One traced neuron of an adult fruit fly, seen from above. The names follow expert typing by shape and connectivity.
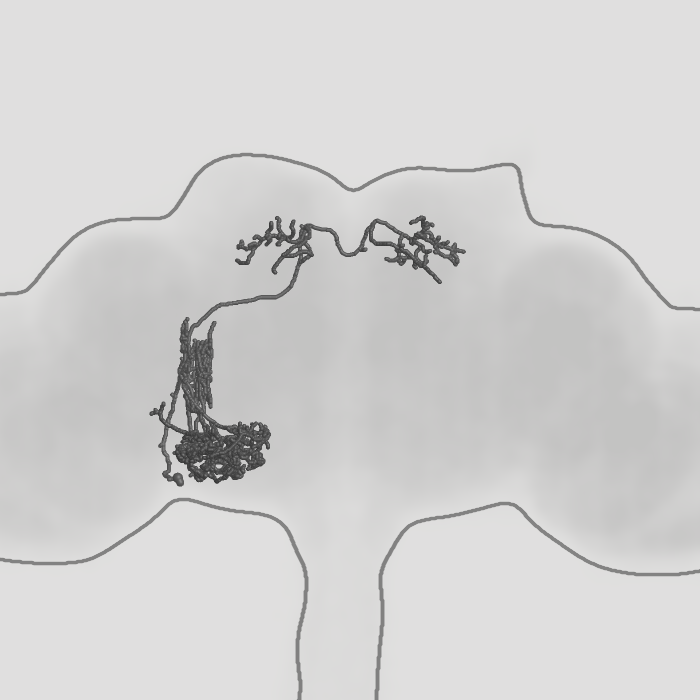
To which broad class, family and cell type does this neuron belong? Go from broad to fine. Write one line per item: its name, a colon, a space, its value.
broad class: central-brain intrinsic neuron
family: MBON
cell type: MBON22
